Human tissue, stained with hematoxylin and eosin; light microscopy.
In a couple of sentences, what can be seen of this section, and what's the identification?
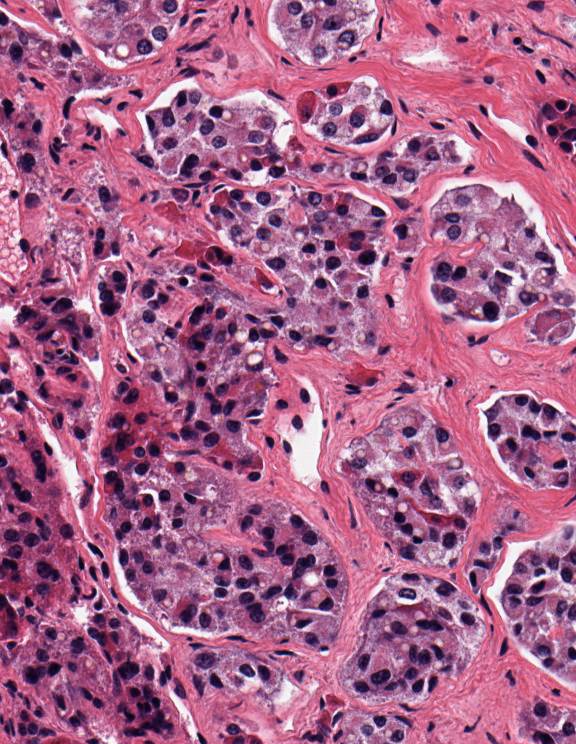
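Throughout the field the cells sit in rounded nests and islands, with bands of fibrous stroma between them. That stroma is dense pink collagen, broadest in the upper right. The cells themselves are polygonal, with plenty of granular purplish-pink cytoplasm, and the nests are solid, with no gland lumens at their centres. This is pituitary.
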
